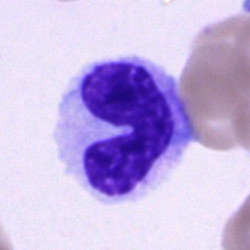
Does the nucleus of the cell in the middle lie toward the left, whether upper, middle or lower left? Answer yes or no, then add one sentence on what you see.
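No. The cytoplasm is widest on the left, where it fills the notch of the nucleus.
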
